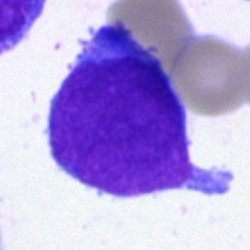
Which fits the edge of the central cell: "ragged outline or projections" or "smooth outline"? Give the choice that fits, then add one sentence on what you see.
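Ragged outline or projections. The cell outline is irregular, with bulging cytoplasmic protrusions at the top and lower right.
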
